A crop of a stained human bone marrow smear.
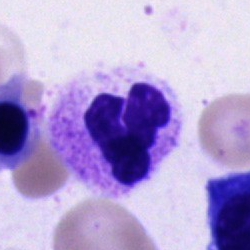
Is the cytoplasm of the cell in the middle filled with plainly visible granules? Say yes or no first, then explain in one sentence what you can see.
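Yes. Fine purple granules are scattered evenly through the cytoplasm.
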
